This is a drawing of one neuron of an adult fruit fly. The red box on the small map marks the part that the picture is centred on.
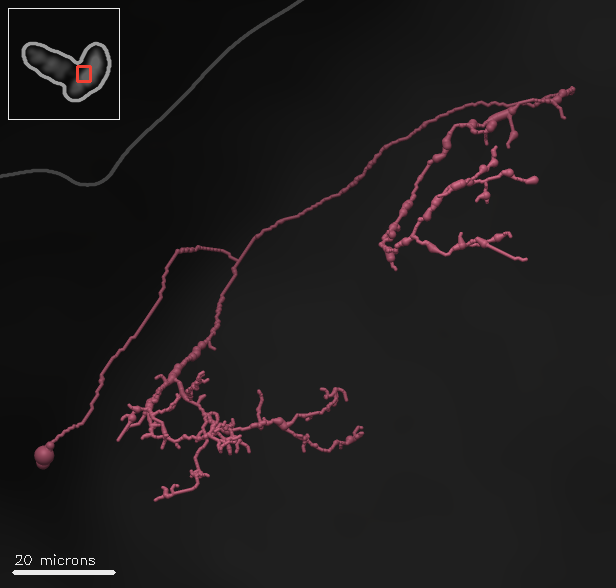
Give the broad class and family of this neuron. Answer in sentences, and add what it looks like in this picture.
Its broad class is central-brain intrinsic neuron. Its family is hemilineage DL2_dorsal. The cell body is at the lower left of the picture. From left to right in the picture it spans about 110 microns. Dozens of branch ends can be seen.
